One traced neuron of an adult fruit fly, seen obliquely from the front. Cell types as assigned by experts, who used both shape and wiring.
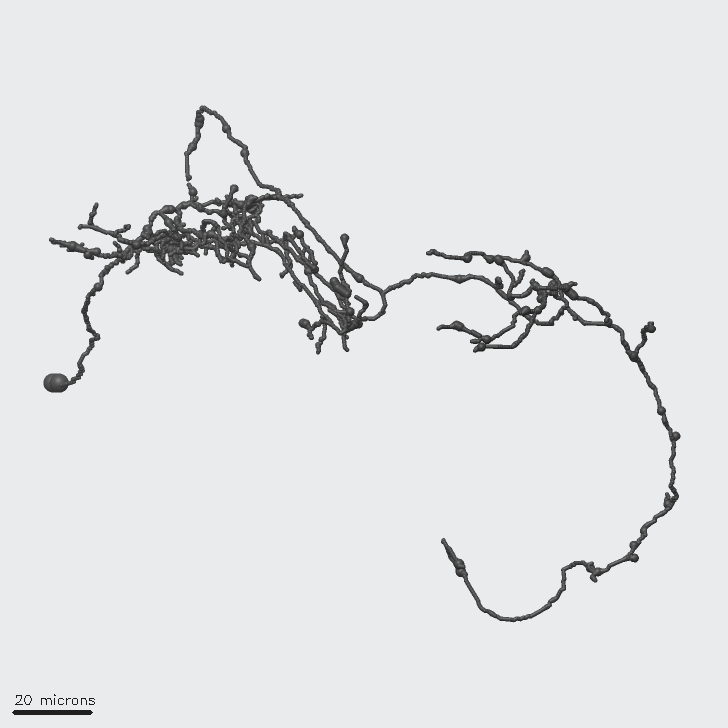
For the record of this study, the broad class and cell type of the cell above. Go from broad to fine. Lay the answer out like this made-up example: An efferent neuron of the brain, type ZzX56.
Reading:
A nerve-cord intrinsic neuron, type INXXX339.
